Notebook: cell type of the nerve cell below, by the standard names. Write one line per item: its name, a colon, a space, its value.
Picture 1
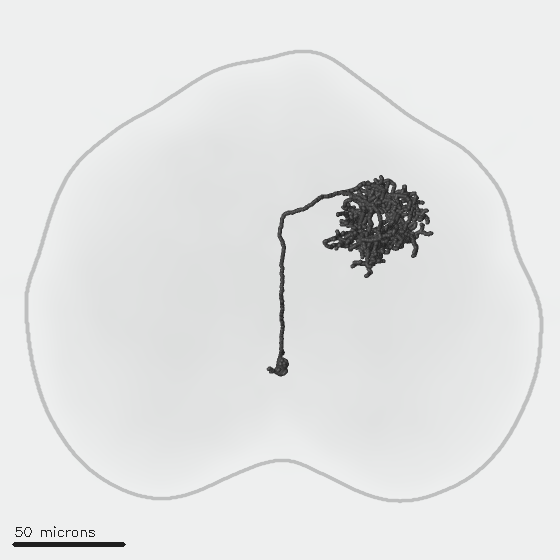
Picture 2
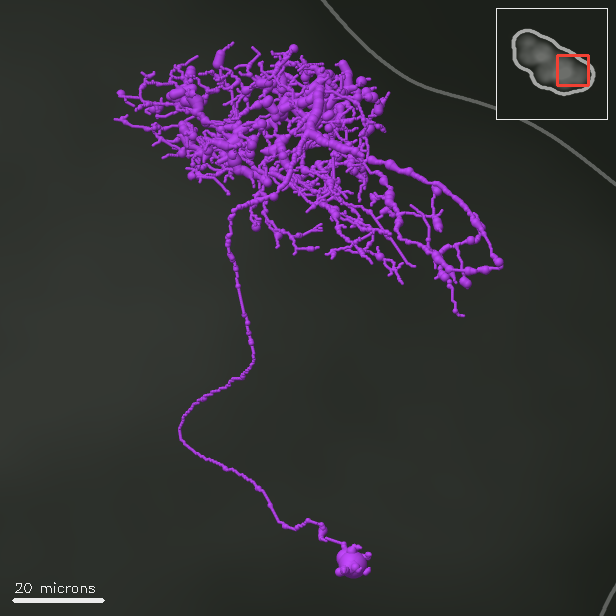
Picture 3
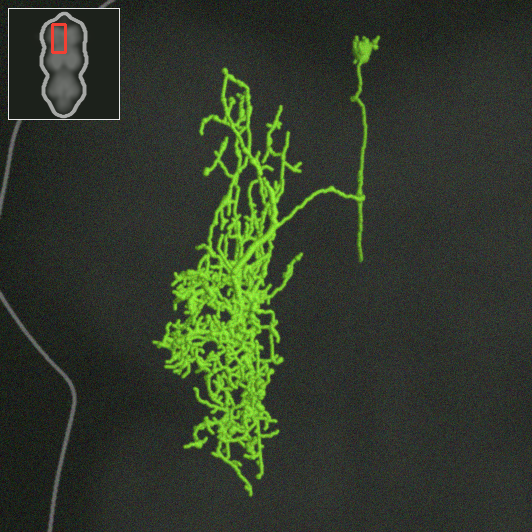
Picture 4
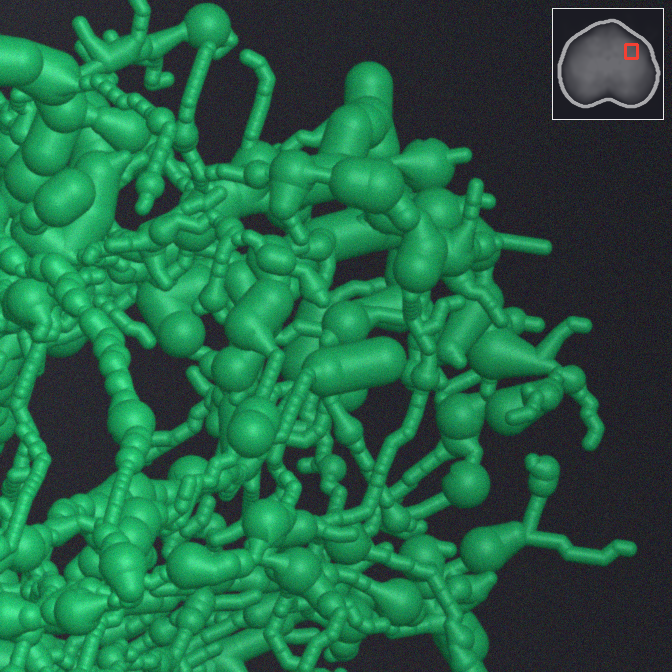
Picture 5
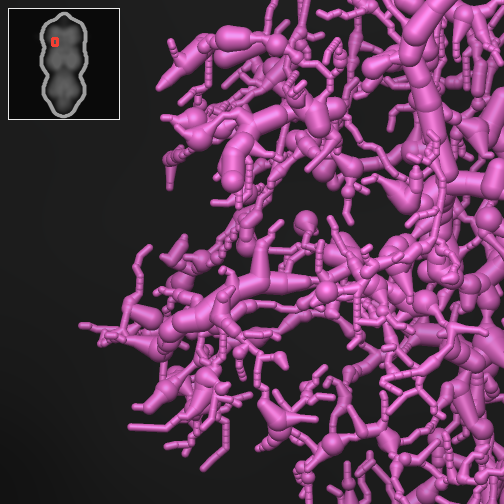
cell type: IN02A019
